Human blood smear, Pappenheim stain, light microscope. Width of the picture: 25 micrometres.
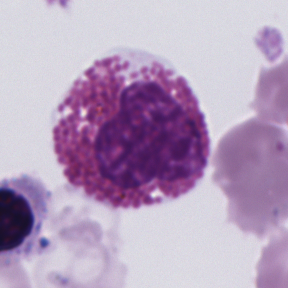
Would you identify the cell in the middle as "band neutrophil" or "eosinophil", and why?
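It's an eosinophil. Look at the cytoplasm: it is packed with coarse round granules.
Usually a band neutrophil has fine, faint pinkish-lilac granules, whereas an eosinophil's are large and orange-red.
Granules this coarse fit the eosinophil, not the band neutrophil. Apart from that, the outline is round and smooth, the cell measures about 14 micrometres across, and the dense chromatin stains dark purple. At the top edge you can also see a thin pale rim of cytoplasm free of granules.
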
